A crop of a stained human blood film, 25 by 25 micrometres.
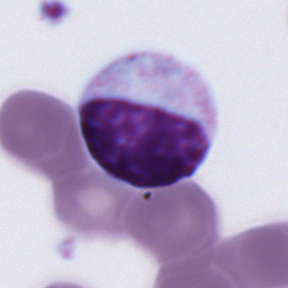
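Typical lymphocyte from stained human peripheral blood. Its nucleus, about 12 by 7 micrometres, lies in the lower half of the cell, with a nearly straight upper edge. The chromatin is dark purple and coarsely clumped. Fine reddish-purple granules are scattered through the cytoplasm.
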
